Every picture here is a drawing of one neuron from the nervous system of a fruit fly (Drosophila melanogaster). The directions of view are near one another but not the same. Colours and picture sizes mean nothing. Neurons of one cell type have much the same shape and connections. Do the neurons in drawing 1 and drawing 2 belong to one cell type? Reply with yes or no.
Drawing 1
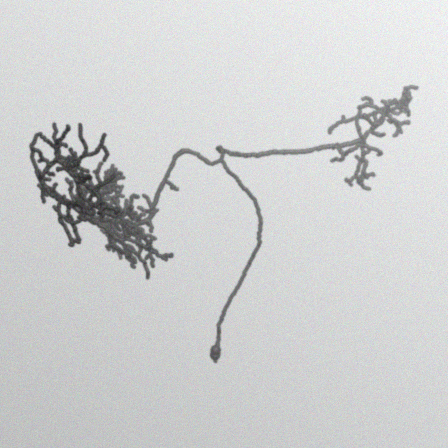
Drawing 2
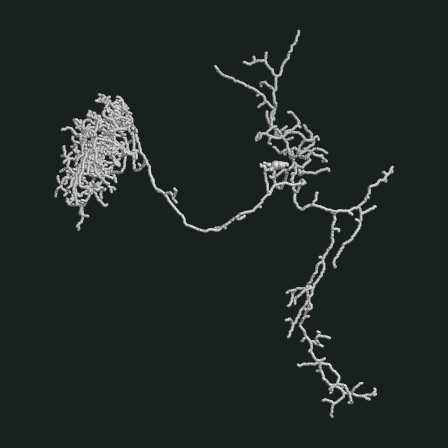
no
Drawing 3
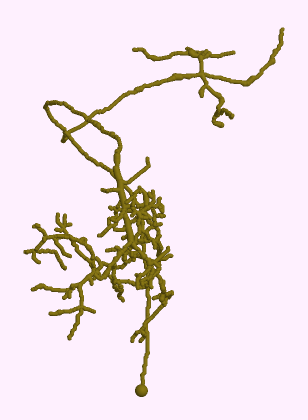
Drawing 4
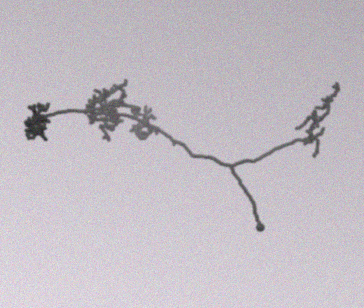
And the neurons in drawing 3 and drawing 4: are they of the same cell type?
yes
